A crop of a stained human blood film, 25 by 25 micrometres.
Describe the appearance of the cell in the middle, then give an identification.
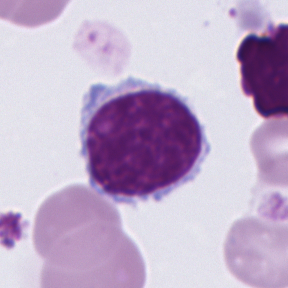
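Round to slightly oval nucleus here, its outline smooth with no indentation. The cytoplasmic rim is wider at the upper left than at the lower right, and the border is ragged with lots of fine, fuzzy projections. No granules in the cytoplasm. It's a typical lymphocyte.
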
